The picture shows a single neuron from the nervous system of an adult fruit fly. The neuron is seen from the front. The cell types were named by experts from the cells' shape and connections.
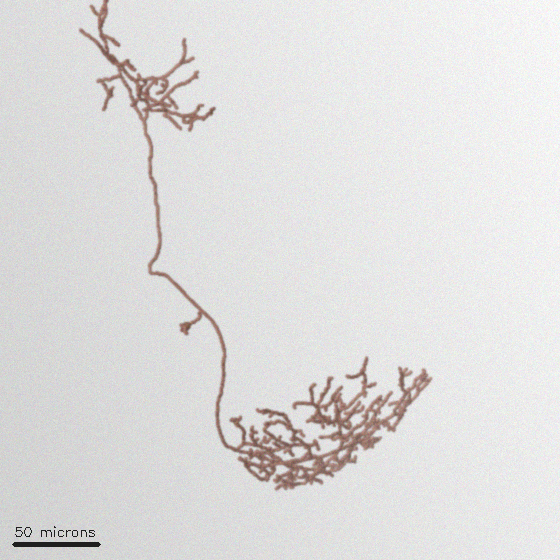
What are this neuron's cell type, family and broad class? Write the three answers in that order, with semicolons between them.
MeVP27; MeVP; visual projection neuron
